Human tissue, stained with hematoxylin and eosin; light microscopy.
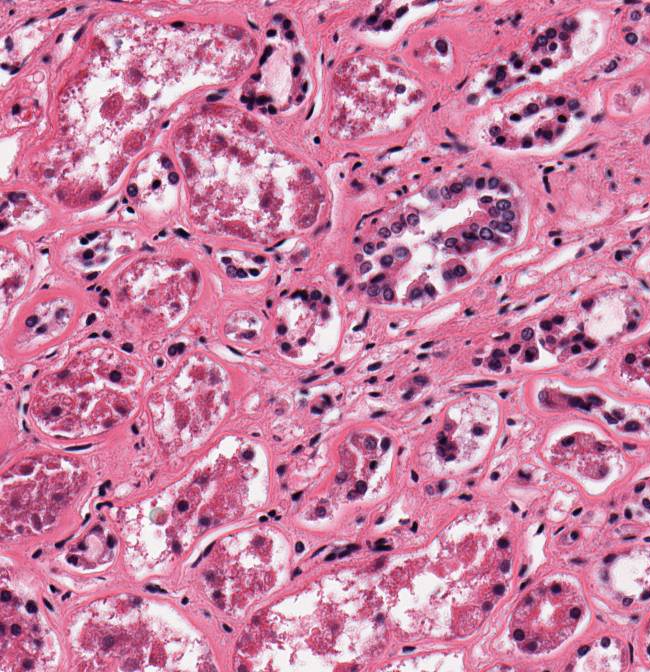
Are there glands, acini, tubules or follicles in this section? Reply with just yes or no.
Yes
